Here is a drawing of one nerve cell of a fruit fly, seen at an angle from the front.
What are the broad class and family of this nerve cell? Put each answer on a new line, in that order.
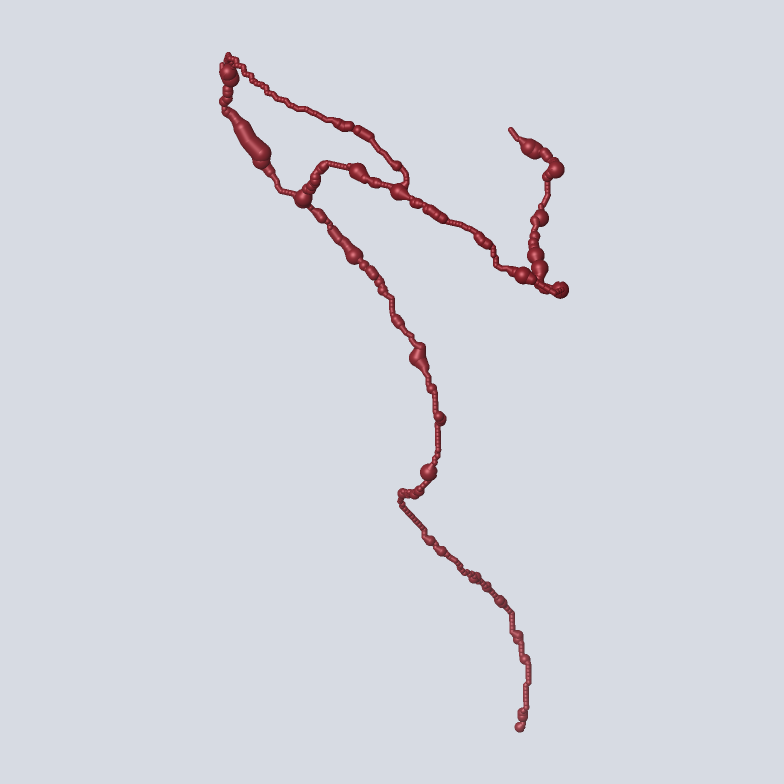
sensory neuron entering the brain
class gustatory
